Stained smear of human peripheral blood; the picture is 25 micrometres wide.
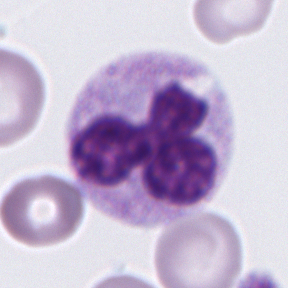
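Segmented neutrophil here, its nucleus split into three lobes with no nucleoli showing. The outline's round and smooth, and fine, faint lilac granules are spread evenly through the cytoplasm.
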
